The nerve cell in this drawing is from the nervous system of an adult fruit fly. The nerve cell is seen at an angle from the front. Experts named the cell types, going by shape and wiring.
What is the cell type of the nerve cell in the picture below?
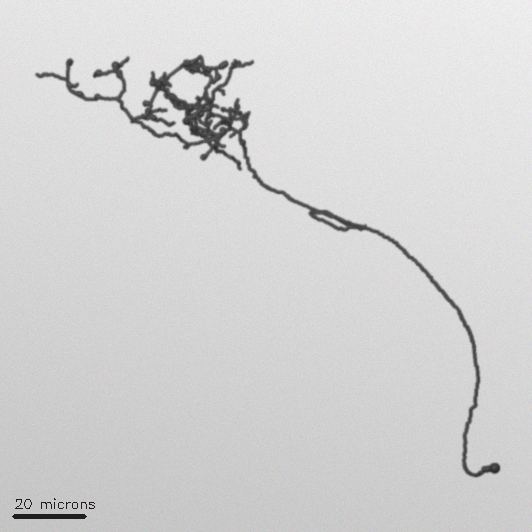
CB1679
